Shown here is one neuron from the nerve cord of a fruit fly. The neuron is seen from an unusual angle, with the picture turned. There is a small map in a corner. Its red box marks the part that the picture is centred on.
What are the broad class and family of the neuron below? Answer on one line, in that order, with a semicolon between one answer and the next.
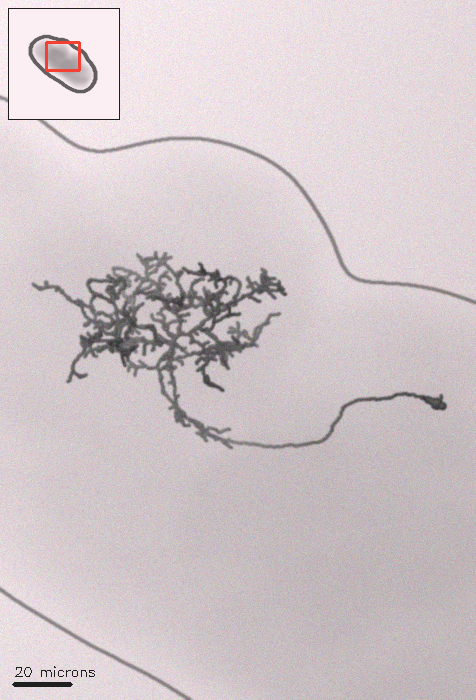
nerve-cord intrinsic neuron; hemilineage 12B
